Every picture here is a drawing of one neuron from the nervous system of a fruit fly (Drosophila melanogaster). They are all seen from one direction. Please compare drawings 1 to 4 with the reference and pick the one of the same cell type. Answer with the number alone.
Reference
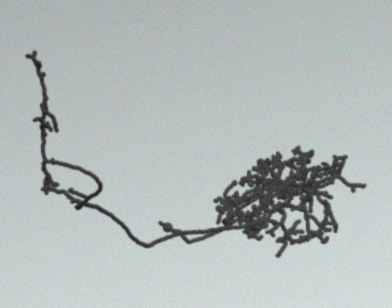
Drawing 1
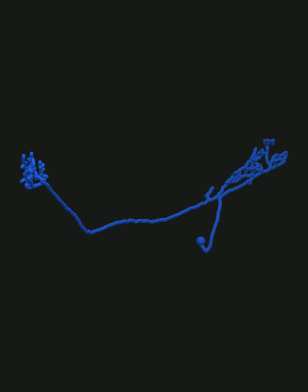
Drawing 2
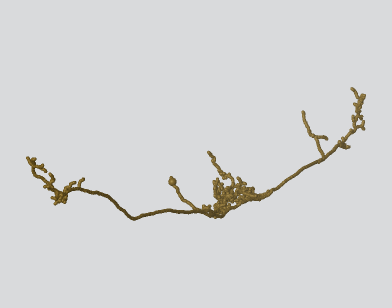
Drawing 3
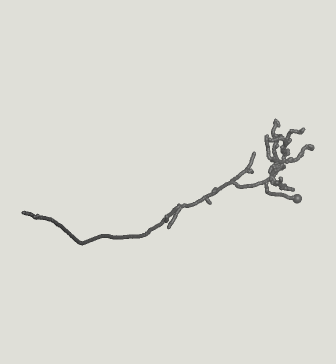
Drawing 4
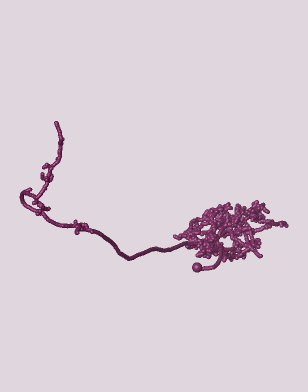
4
